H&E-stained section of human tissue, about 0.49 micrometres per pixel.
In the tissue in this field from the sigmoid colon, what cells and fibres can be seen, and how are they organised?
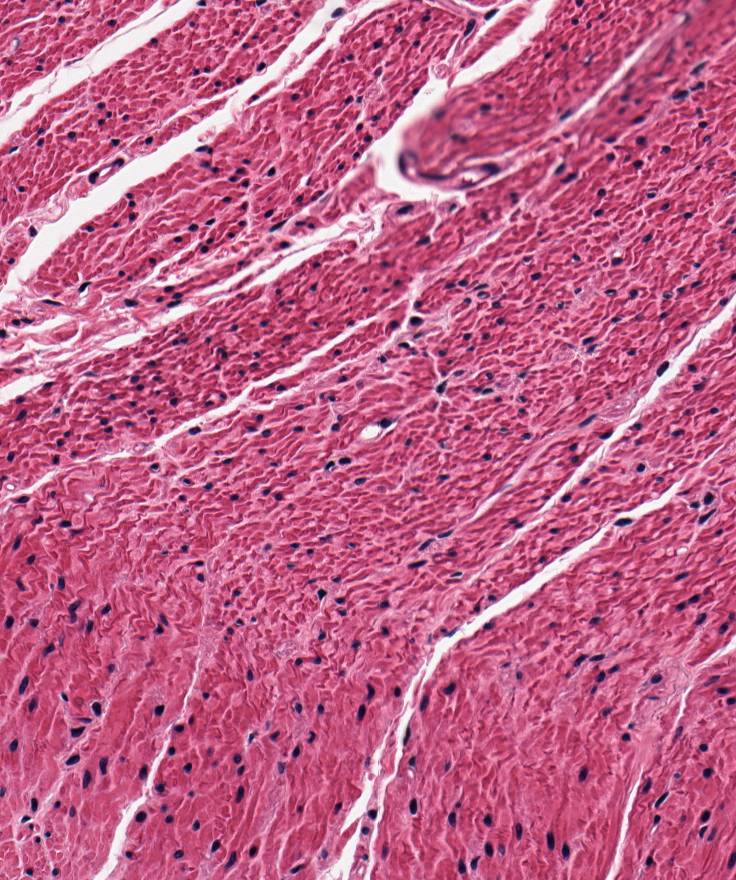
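The entire field consists of densely packed pink muscle fibres. Note: in the upper half they run obliquely from lower left to upper right. Narrow white clefts, parallel to the fibres, separate bundles, and thin paler pink connective tissue strands lie between them, clearest upper left.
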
